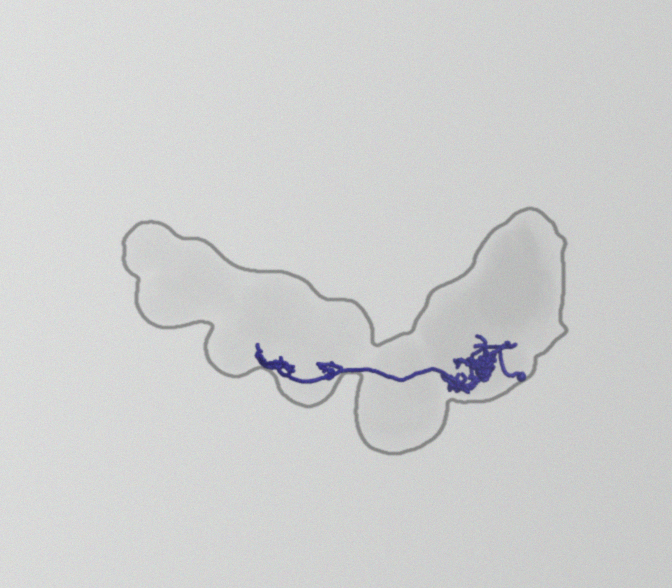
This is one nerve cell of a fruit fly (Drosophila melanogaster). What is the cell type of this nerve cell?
DNg59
